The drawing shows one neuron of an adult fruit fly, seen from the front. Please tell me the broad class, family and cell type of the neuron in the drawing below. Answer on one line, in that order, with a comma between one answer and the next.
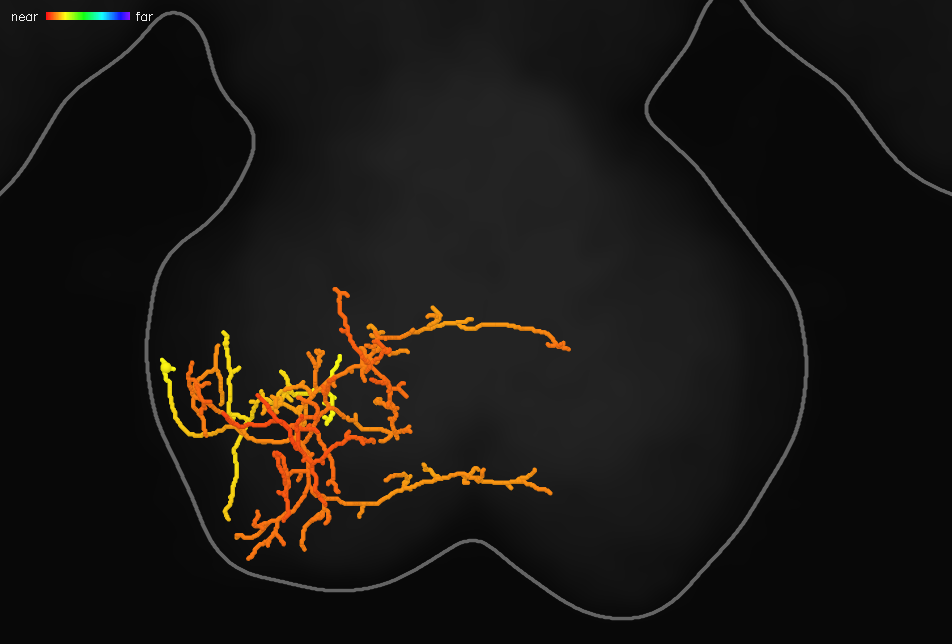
nerve-cord intrinsic neuron, hemilineage 20A.22A, IN20A.22A012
